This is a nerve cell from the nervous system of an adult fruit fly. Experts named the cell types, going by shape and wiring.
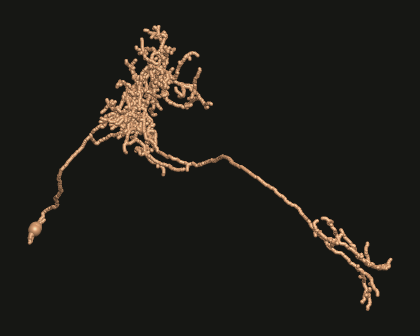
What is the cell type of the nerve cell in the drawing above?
PRW065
